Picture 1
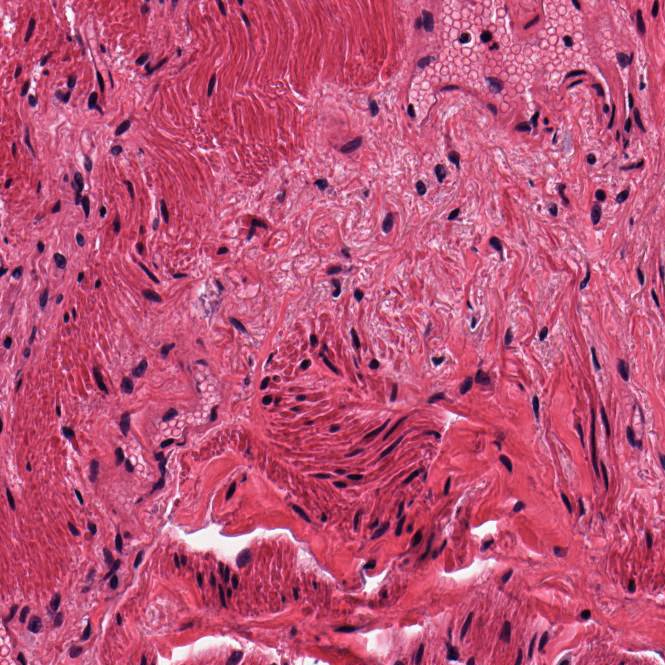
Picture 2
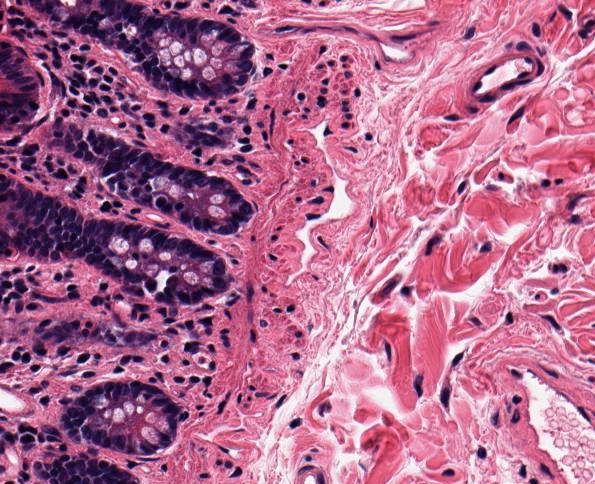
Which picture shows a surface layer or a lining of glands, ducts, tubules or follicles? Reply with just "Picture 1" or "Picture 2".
Picture 2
